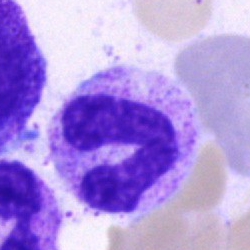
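Band neutrophil: the nucleus is a single unsegmented band curved into a C shape, its open side facing left. The chromatin is dense and coarsely clumped. Fine violet granules are scattered throughout the cytoplasm.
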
